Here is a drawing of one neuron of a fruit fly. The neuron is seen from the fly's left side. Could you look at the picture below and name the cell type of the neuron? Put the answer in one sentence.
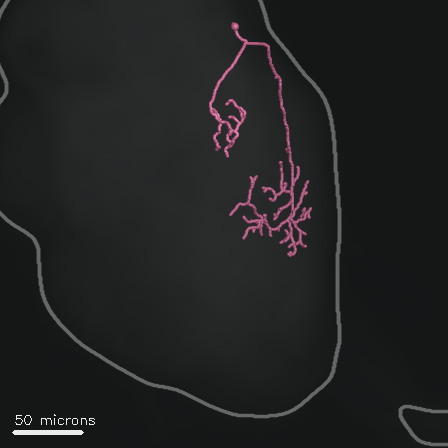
The cell type is MeVP14.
